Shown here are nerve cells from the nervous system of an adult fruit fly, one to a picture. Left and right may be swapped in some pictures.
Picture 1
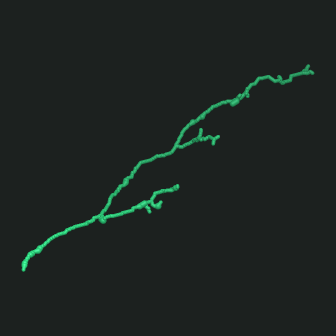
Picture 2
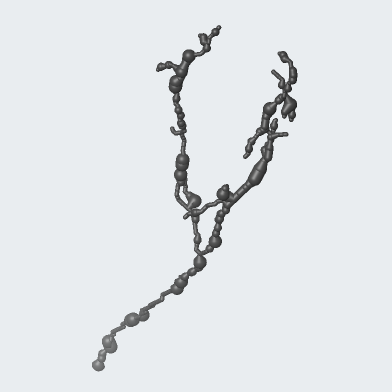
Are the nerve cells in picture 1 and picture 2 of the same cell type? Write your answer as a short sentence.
They are of different cell types.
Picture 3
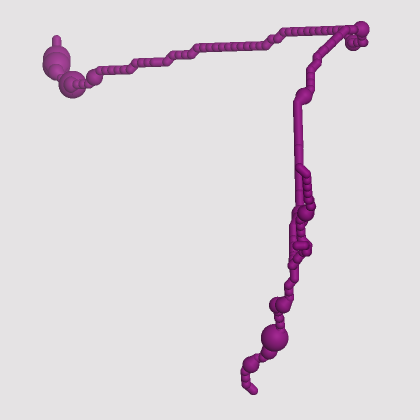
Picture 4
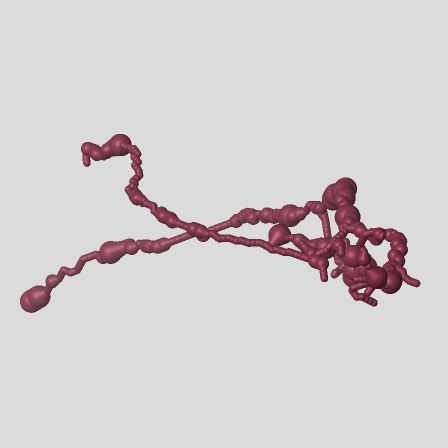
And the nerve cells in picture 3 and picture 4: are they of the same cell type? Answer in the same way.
They are of different cell types.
